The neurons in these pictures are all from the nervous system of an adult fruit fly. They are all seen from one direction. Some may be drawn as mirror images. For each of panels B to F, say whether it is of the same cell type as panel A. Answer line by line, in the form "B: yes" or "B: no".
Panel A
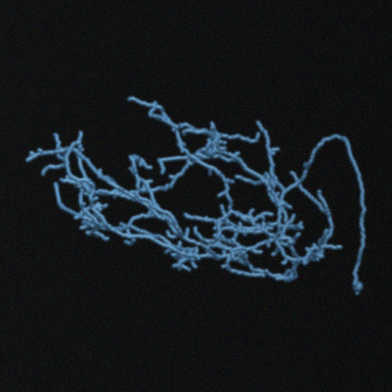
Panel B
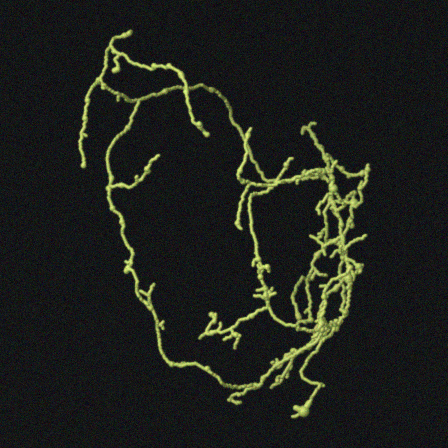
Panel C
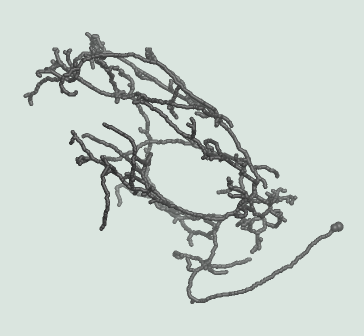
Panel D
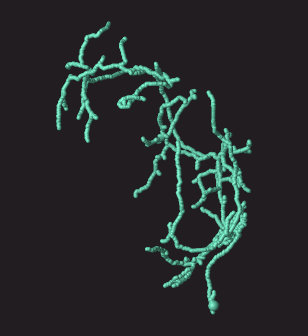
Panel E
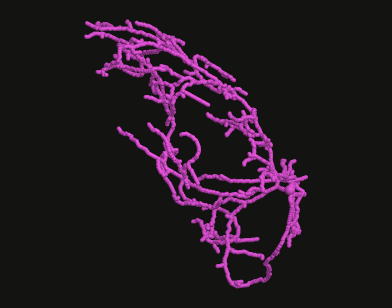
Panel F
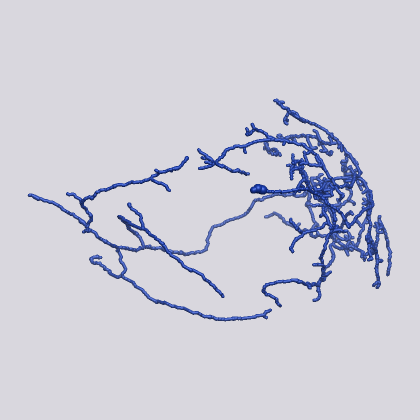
B: no
C: yes
D: no
E: yes
F: no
